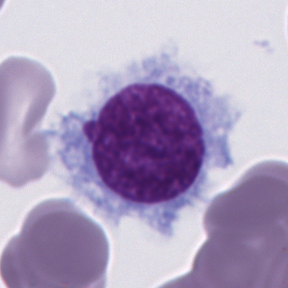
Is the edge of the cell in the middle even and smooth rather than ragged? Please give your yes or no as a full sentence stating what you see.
No, along its edge the cell is rough, not smooth.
